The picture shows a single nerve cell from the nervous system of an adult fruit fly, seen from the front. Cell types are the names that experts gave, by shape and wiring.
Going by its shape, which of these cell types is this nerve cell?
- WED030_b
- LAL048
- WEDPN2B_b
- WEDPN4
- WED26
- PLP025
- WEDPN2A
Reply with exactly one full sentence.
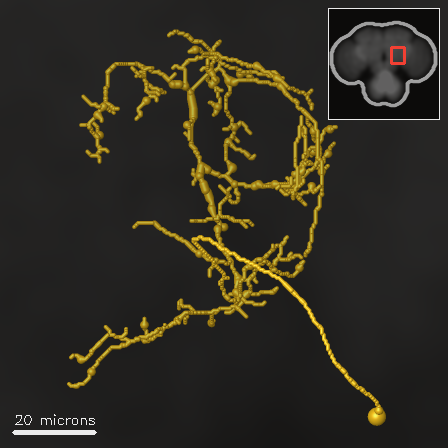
This nerve cell carries the cell type designation PLP025.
